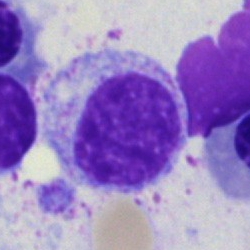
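Myelocyte, central cell, stained bone marrow smear. Round outline, smooth edge. Nucleus off-centre toward the right; cytoplasm wider on the left. Cytoplasm pale greyish-blue, with small reddish-purple granules scattered through it.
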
